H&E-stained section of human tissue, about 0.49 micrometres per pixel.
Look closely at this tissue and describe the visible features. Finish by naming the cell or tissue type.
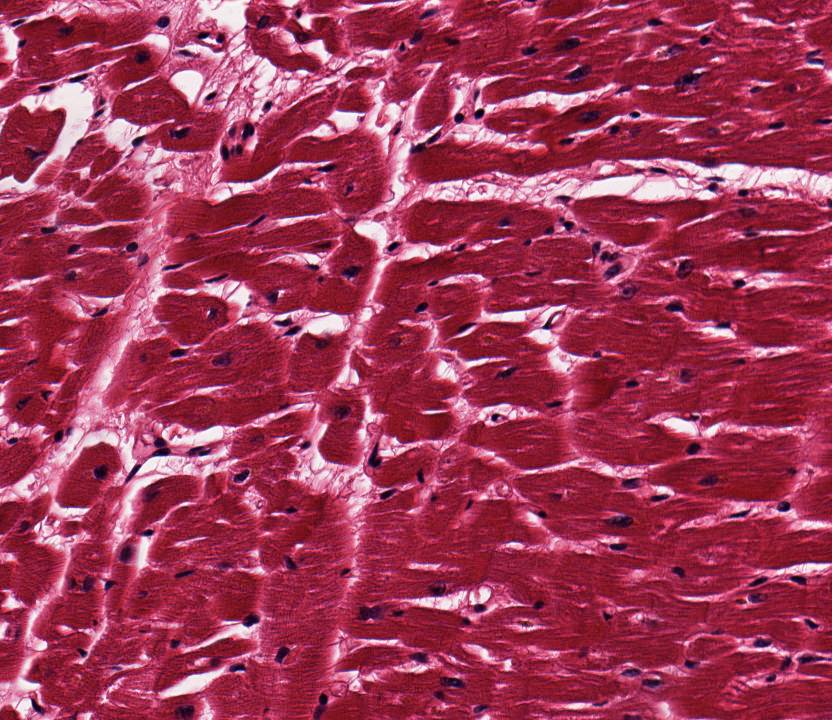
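The fibres branch and join neighbouring fibres instead of forming separate parallel cylinders. In the right half of the field most run roughly horizontally, left to right. A band of pale, loose, wispy connective tissue runs roughly vertically through the left-centre and upper left, between fibre groups. Small, dark, elongated nuclei lie in the narrow spaces between fibres. This is the left ventricle of the heart.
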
